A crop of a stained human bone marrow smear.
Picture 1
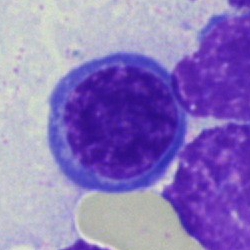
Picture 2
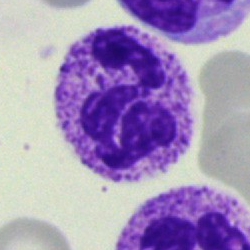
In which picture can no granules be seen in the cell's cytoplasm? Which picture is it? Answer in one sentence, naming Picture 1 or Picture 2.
The cytoplasm of the cell shown in picture 1 holds no visible granules.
